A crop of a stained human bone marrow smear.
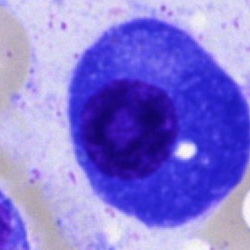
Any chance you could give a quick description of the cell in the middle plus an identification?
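Look first at the outline, which is smooth and rounded-oval. The nucleus is set off-centre, toward the left side. Cytoplasm is plentiful and covers more area than the nucleus does. Just to the right of the nucleus lies one small clear vacuole. The cell is a plasma cell.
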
